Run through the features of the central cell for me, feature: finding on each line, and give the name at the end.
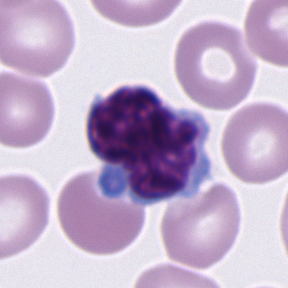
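Cell outline: irregular and ragged, not smoothly round
Nucleus: irregular, folded, notched along its edge
Nucleoli: none seen
Surface: small pale blue blebs bulging from the lower edge
Name: typical lymphocyte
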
